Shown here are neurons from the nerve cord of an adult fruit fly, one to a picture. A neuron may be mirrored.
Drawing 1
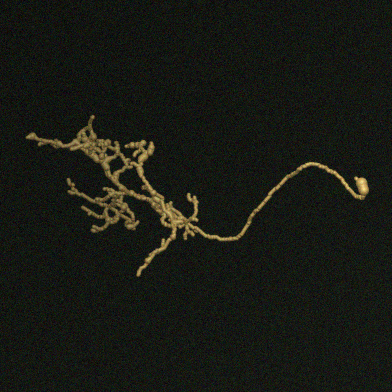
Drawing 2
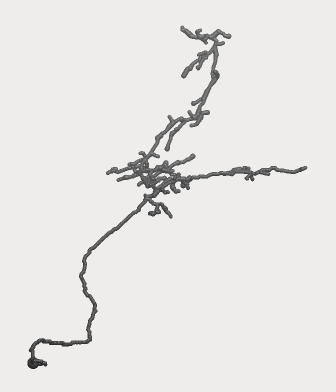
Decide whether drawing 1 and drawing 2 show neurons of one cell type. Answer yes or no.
no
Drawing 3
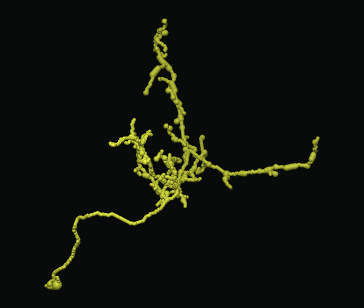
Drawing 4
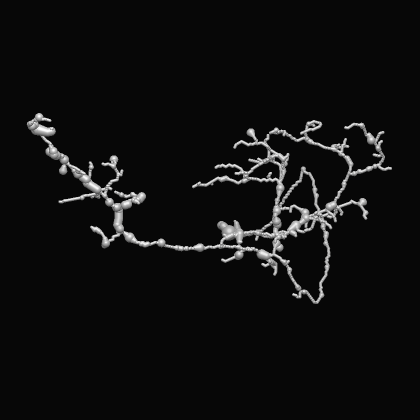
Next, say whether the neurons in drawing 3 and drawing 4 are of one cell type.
no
